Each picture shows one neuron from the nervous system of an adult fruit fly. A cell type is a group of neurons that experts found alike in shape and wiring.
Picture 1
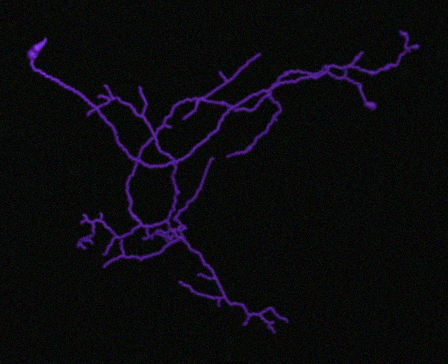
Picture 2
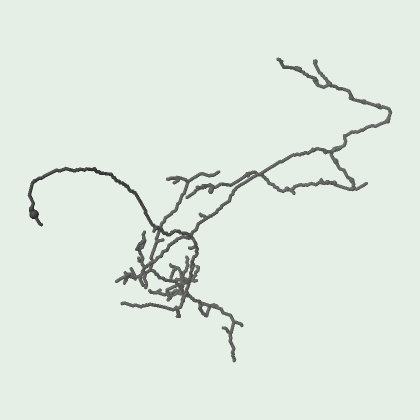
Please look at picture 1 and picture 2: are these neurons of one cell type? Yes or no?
yes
